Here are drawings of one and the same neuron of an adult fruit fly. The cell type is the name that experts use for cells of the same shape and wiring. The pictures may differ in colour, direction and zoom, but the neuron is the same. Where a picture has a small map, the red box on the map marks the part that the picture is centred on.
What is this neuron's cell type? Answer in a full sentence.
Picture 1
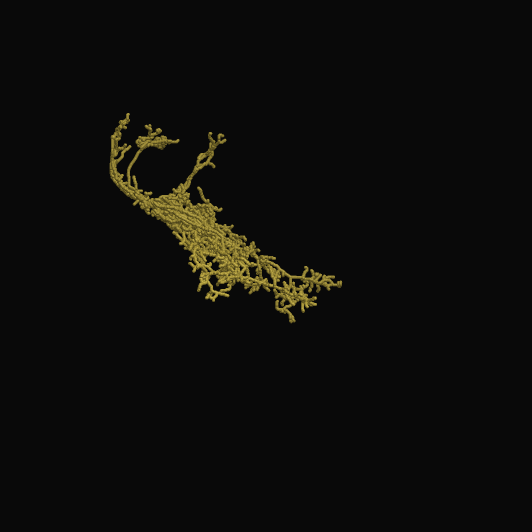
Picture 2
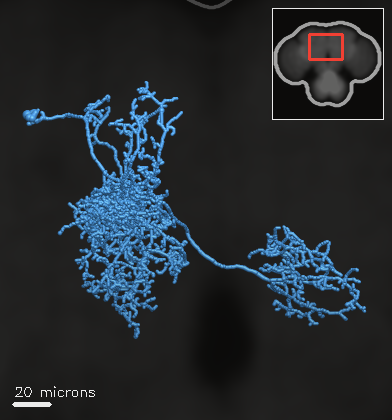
The cell type is LAL040.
